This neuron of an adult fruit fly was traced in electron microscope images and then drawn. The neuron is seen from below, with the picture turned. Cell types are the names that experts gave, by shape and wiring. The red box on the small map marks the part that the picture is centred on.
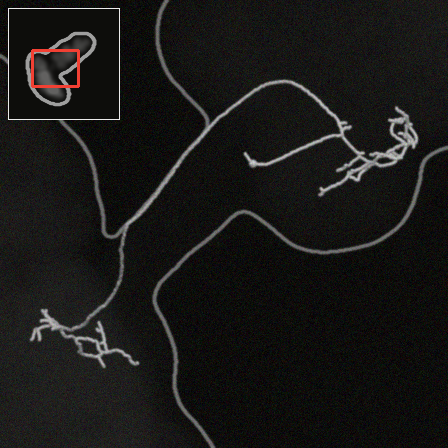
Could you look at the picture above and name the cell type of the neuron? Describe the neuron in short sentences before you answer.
In this view it is wider than it is tall. Its broad class is ascending neuron. Its cell type is AN07B101_b.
